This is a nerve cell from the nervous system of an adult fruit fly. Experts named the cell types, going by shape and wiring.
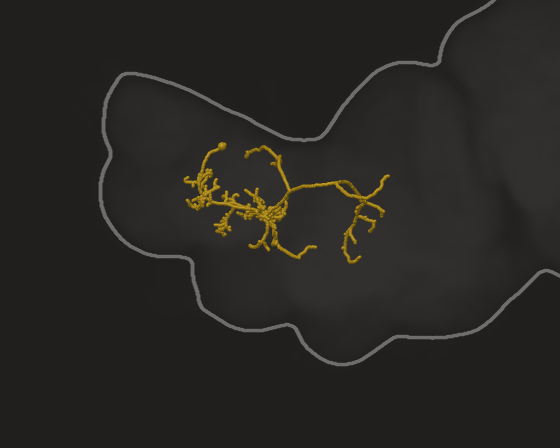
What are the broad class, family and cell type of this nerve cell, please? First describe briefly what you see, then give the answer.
In this view it is wider than it is tall. This is a nerve-cord intrinsic neuron. The family is hemilineage 18B. It is of cell type IN18B038.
